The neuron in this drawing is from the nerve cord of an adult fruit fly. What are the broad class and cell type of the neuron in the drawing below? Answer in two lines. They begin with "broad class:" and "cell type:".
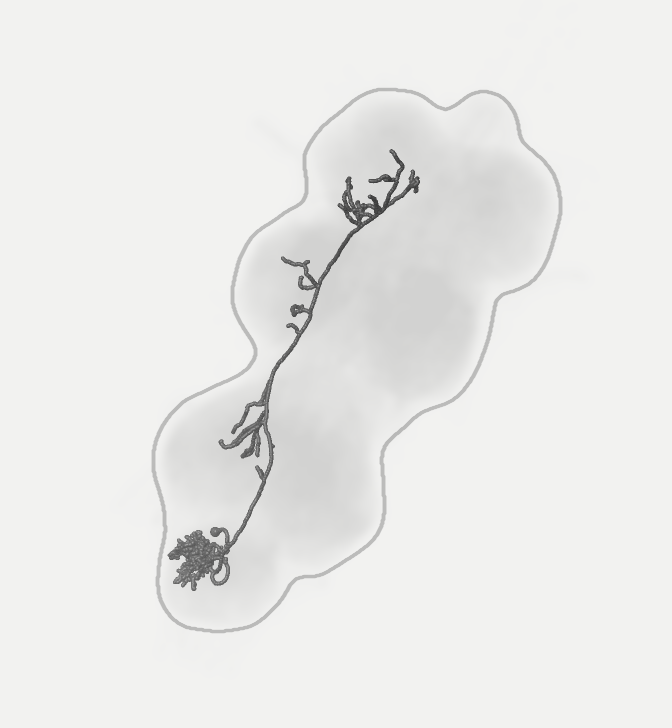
broad class: nerve-cord intrinsic neuron
cell type: INXXX126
